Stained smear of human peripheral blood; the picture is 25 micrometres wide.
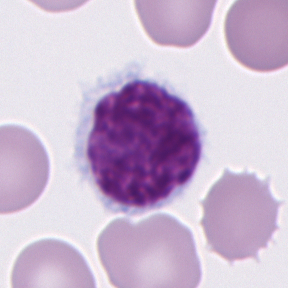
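hairy cell (centre): there is very little cytoplasm here, just a thin rim around a nucleus that is one mass without lobes. Fine hair-like projections fringe the cell's edge, most prominently along the upper left.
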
